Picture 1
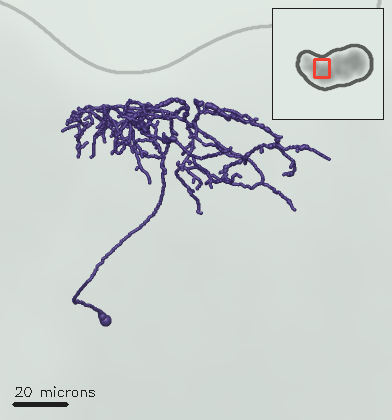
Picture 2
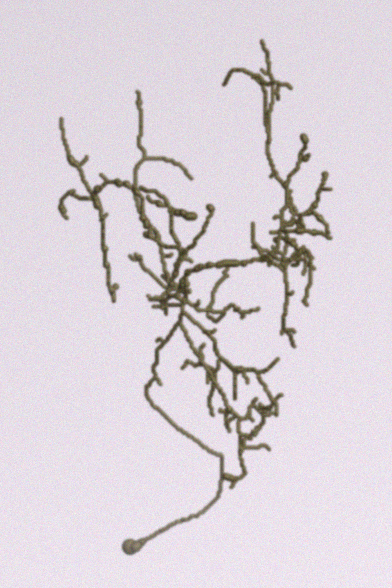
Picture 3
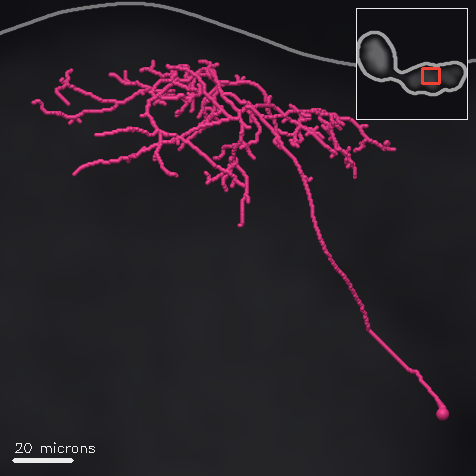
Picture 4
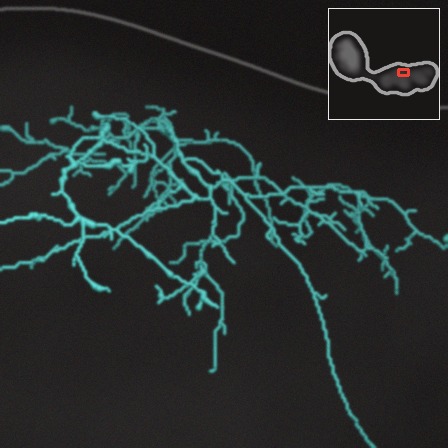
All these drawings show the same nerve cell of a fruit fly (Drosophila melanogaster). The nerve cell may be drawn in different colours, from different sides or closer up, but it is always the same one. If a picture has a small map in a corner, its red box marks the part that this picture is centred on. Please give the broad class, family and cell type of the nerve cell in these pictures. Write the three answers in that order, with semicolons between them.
nerve-cord intrinsic neuron; hemilineage 03B; IN03B074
